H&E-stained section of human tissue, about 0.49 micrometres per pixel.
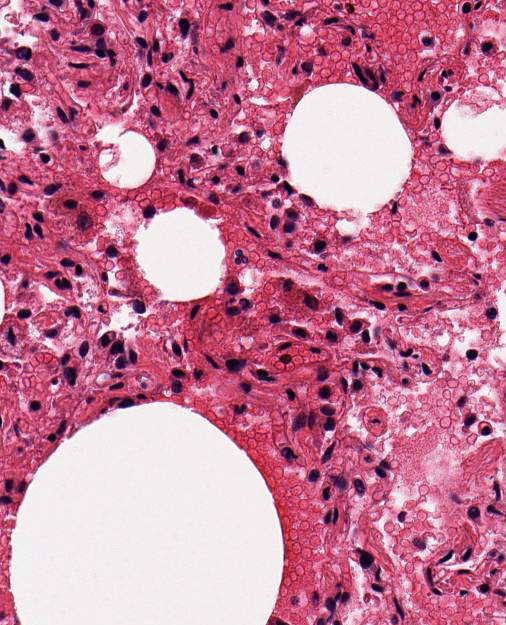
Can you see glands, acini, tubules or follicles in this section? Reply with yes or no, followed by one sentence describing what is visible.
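No. No epithelium or glands are present in the field.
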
